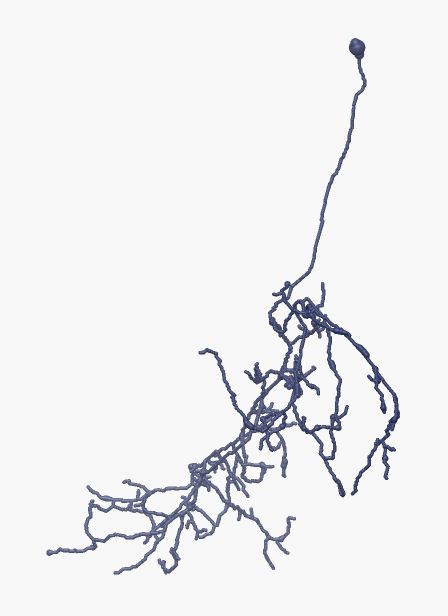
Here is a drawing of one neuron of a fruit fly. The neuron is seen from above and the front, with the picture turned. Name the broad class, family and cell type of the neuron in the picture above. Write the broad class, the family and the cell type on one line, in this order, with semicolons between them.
central-brain intrinsic neuron; hemilineage LALa1_anterior; LAL056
